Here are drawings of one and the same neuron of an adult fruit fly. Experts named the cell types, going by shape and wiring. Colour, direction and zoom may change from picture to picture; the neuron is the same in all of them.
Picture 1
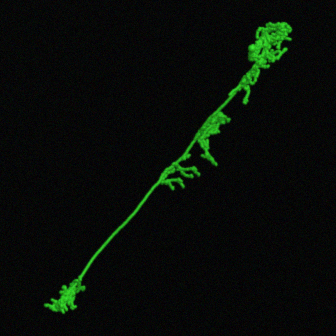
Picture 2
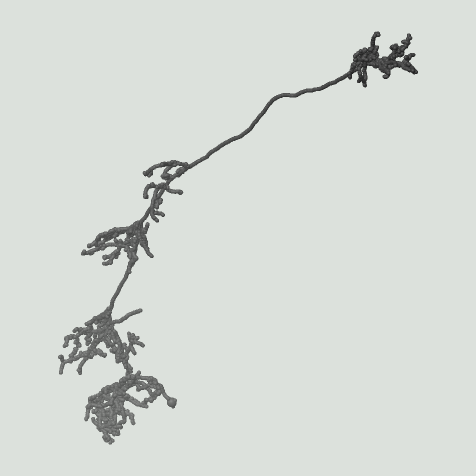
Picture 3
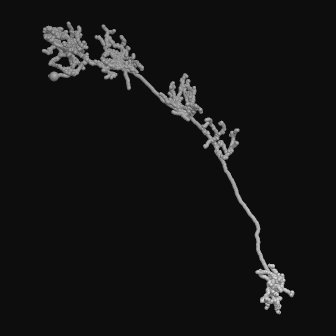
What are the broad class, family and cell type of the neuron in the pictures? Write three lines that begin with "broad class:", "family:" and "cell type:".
broad class: ascending neuron
family: hemilineage 09B
cell type: AN09B018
